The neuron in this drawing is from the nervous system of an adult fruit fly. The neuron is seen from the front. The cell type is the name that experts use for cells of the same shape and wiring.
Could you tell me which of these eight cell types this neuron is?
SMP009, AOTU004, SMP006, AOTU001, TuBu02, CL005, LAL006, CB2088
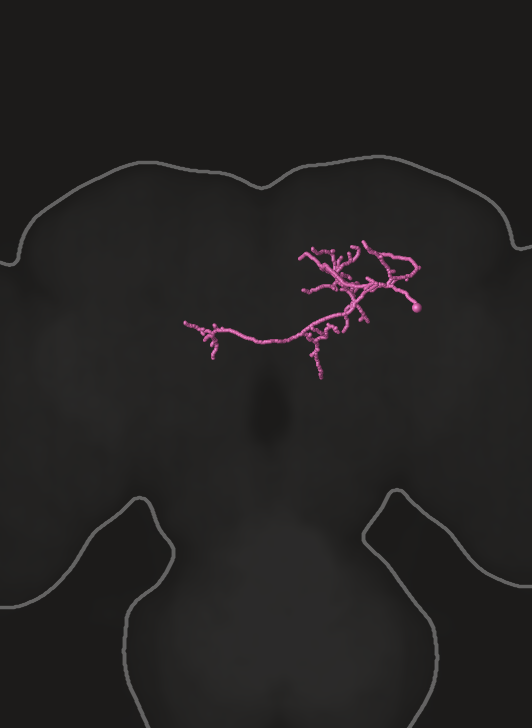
CL005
